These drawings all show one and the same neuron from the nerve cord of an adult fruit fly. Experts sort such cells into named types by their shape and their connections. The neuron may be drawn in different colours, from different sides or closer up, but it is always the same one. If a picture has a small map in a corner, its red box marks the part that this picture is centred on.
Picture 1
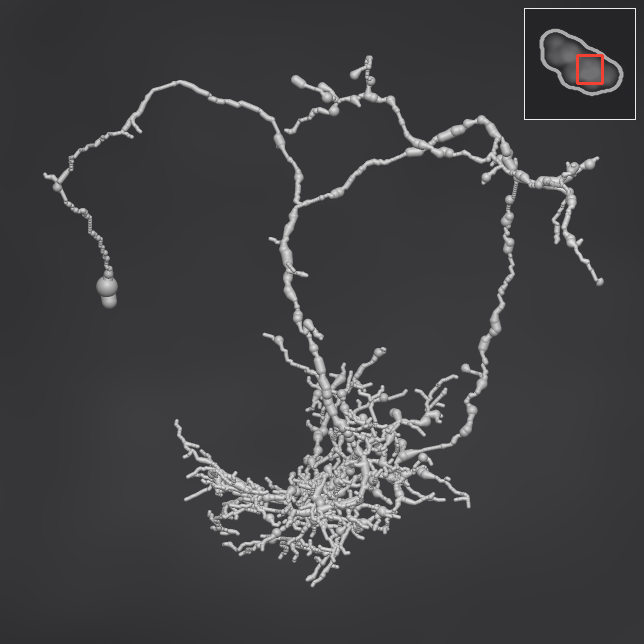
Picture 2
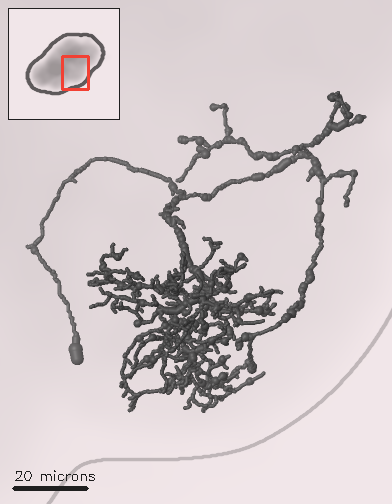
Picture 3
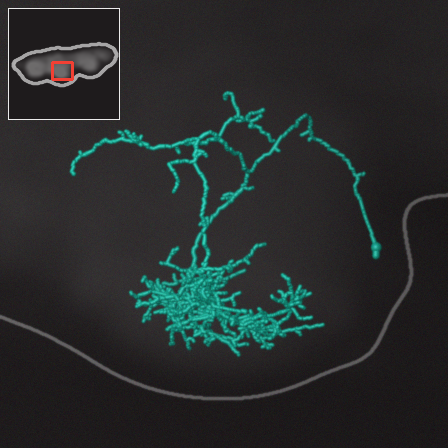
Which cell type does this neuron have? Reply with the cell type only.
IN03A040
